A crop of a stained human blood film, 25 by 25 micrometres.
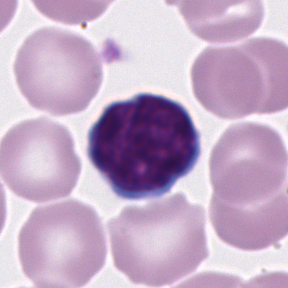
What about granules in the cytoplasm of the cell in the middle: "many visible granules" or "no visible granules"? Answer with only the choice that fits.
No visible granules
